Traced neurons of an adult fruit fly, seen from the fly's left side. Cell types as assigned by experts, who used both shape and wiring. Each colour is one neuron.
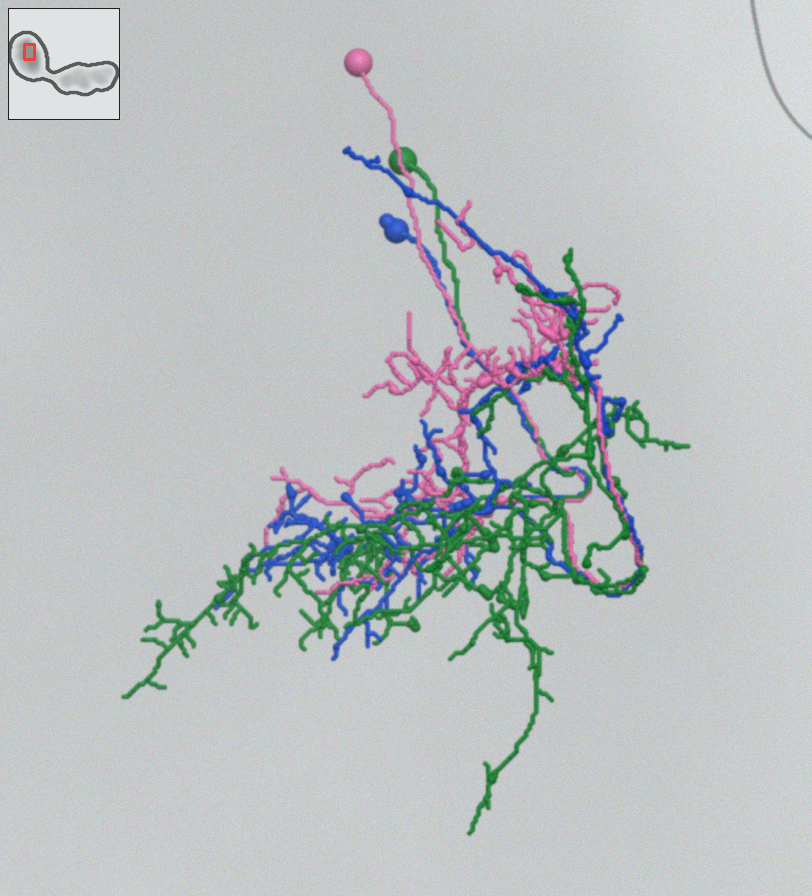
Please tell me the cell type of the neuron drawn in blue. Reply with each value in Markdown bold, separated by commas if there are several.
**PLP115_b**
